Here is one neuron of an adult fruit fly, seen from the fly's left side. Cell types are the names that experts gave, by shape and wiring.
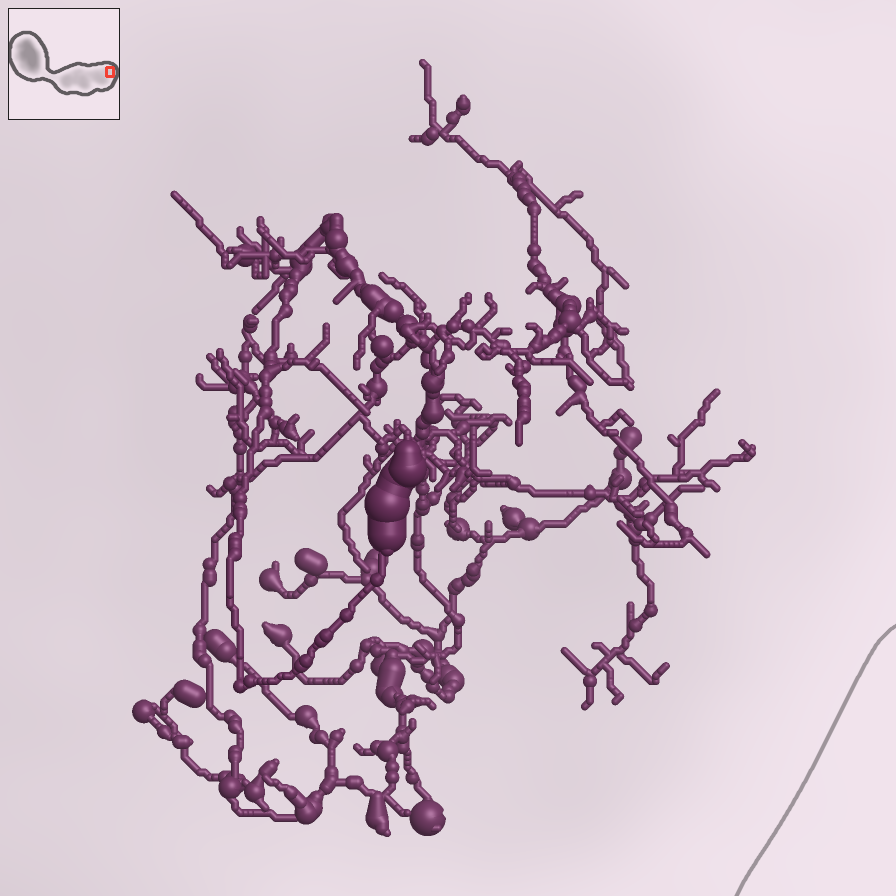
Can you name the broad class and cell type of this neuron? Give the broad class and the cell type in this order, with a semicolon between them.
nerve-cord intrinsic neuron; INXXX417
